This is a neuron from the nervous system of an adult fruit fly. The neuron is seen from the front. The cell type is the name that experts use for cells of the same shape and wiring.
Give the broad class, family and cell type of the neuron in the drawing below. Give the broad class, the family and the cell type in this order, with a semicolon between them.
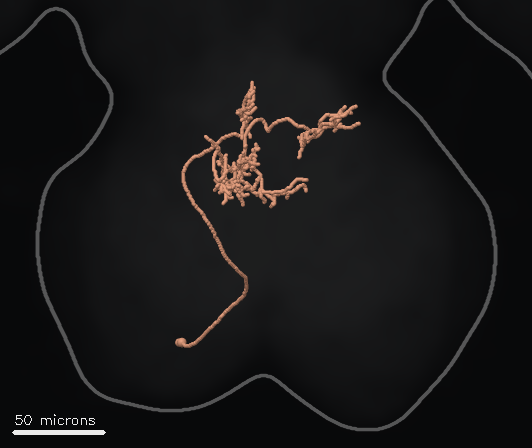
nerve-cord intrinsic neuron; hemilineage 06A; IN06A087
